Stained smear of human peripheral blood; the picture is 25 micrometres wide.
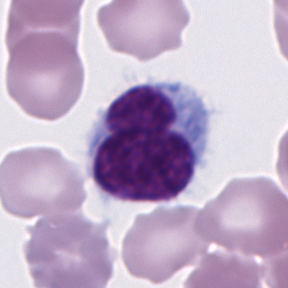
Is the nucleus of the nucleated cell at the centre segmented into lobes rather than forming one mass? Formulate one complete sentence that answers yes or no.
Yes, into two or more lobes the nucleus of this cell is divided.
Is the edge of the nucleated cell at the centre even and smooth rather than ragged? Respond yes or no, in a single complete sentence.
No, ragged or frayed parts, projections, blebs or tags interrupt the cell's outline.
